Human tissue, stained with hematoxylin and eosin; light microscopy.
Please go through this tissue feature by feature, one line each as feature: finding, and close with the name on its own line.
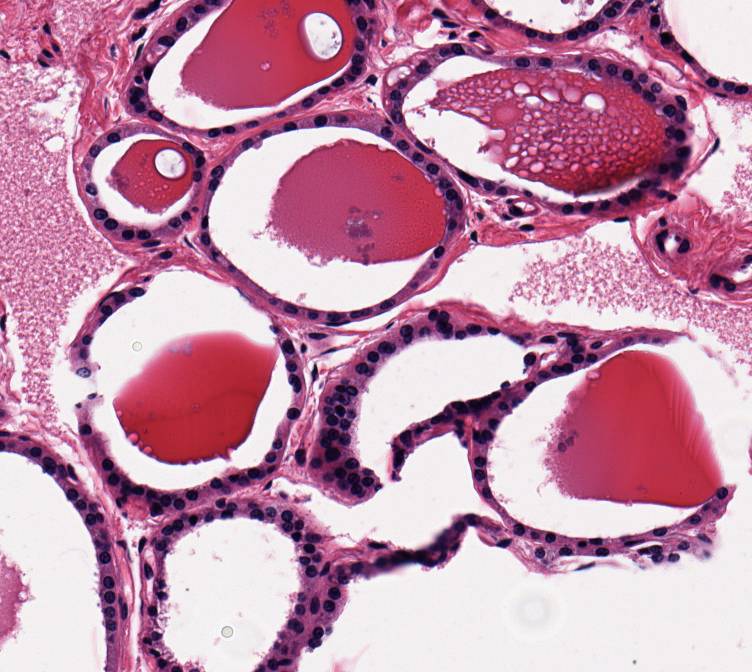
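Follicles: closed, rounded, clearly varying in size, lying close together
Lining: a single layer of low cuboidal epithelial cells
Nuclei: small, round, darkly stained
Upper-right follicle: red contents riddled with many small round clear vacuoles
Name: thyroid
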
